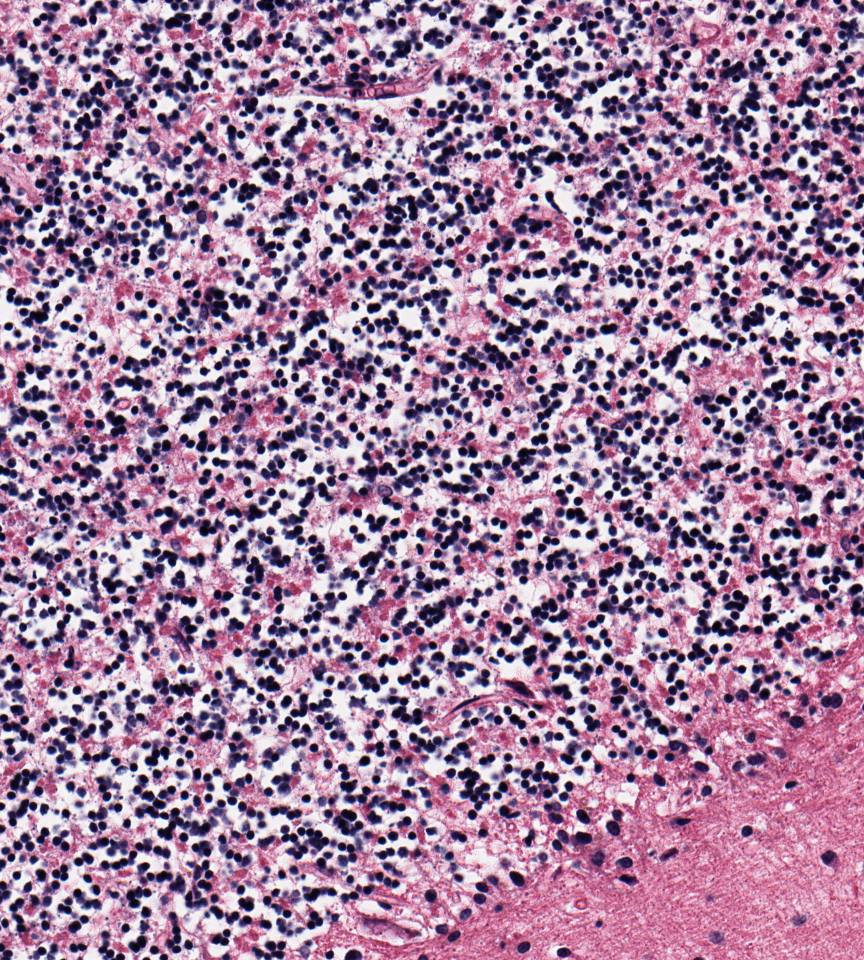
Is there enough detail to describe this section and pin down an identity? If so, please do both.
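Look first at the small, round, darkly hyperchromatic nuclei packed densely across nearly the whole field; very little cytoplasm is visible around them. At lower right, along the edge of a pink zone, a few cells have larger, paler nuclei than their small dark neighbours. A few thin-walled small vessels with elongated nuclei cross the cellular area, one near the top centre. What you are looking at is cerebellum.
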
